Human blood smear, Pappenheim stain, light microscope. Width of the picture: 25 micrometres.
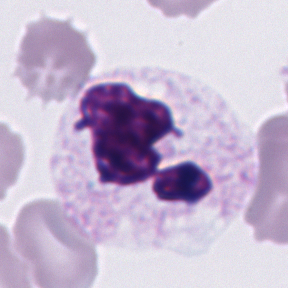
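Segmented neutrophil in a stained blood smear, the cell in the middle: its nucleus has two lobes, the smaller one at the lower right, and the chromatin is dark purple and coarsely clumped. The cytoplasm is abundant and pale pinkish-lilac, with fine pinkish-violet granules scattered all through it.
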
